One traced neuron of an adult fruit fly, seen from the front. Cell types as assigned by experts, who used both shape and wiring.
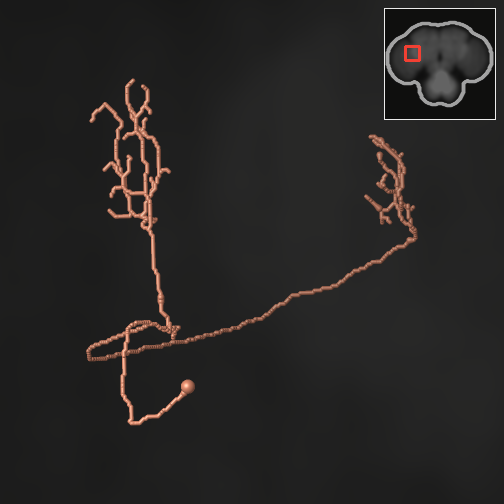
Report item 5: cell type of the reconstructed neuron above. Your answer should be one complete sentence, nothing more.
Included in the cell type Tm33 is this neuron.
